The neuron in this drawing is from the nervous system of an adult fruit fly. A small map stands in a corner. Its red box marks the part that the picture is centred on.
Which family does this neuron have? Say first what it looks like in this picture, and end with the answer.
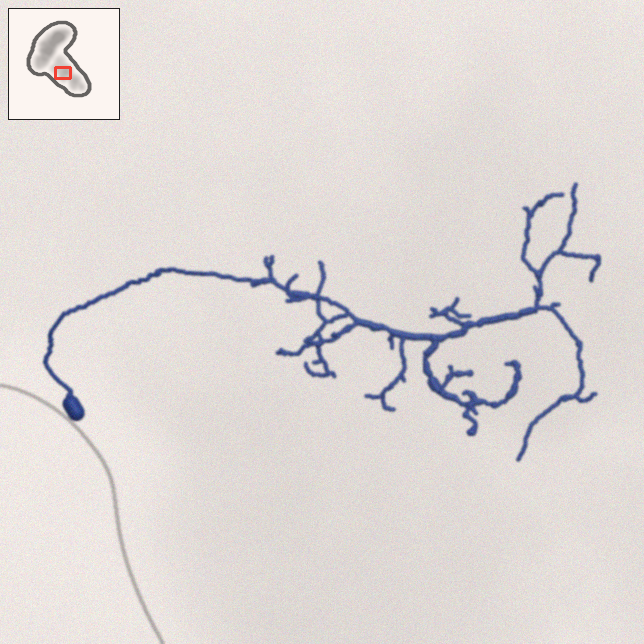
The picture shows dozens of branch ends. As drawn here it is wider than it is tall. This is a nerve-cord intrinsic neuron. The family is hemilineage 03B.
